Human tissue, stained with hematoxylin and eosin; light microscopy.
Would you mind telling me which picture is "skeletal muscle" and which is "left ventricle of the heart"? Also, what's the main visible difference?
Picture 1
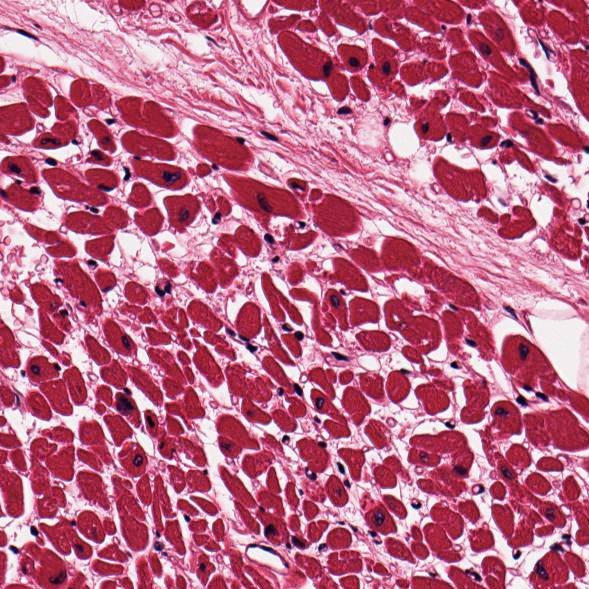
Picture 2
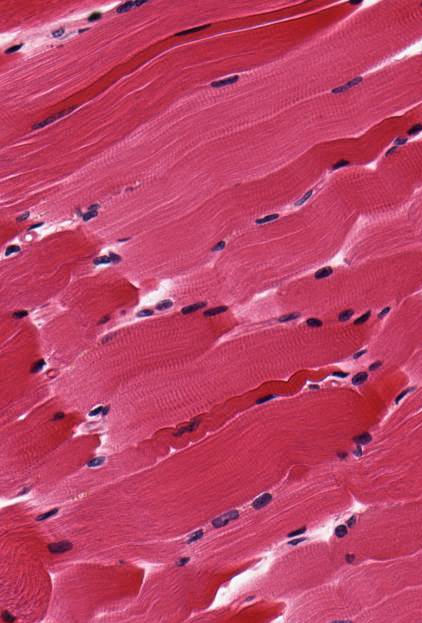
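Right, picture 1 is the left ventricle of the heart and picture 2 is skeletal muscle. Where a fibre's nucleus shows in picture 1, it is central; in picture 2 the nuclei lie at the fibre edges.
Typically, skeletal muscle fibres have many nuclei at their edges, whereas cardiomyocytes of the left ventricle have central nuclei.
The fibre profiles in picture 1 are irregular, some seem to branch, and their cytoplasm is a deep, dense red. Picture 2's cytoplasm is a strong, even pink, its nuclei dark purple, flattened and elongated, long axes parallel to the fibres. Picture 1 also has small, dark, elongated nuclei in the narrow spaces between fibres; in picture 2, thin, pale connective tissue strands separate the fibres, and there are no fat cells.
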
